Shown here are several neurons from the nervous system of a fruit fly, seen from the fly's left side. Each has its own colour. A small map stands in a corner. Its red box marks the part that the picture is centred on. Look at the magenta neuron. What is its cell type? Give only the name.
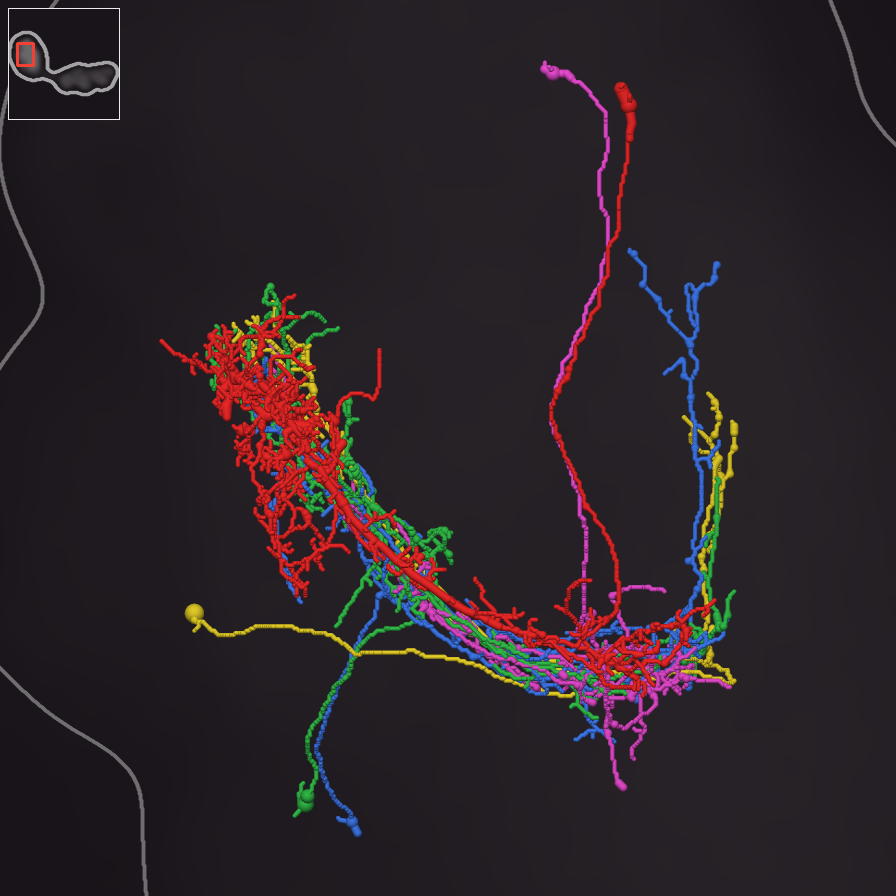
LAL132_b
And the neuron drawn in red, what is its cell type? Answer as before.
LAL131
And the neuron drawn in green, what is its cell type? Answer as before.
WEDPN16_d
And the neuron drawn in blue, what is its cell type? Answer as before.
WEDPN17_c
